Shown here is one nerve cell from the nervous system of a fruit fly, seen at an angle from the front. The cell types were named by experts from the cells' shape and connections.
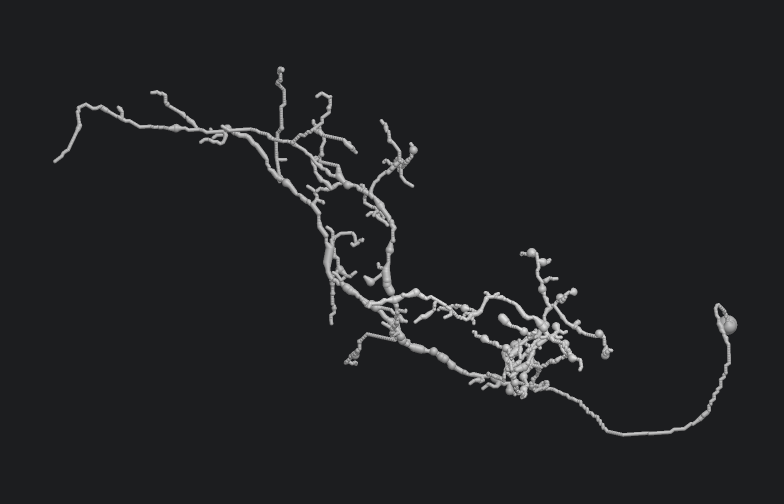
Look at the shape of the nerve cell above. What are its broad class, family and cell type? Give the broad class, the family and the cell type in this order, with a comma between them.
central-brain intrinsic neuron, hemilineage DM3_dorso_lateral, SMP319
